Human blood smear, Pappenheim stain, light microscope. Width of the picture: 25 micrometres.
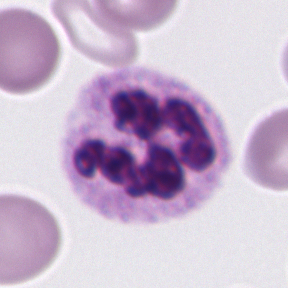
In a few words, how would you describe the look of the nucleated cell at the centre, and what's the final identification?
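Students should note a round, smooth outline without projections. The nucleus is split into at least four separate lobes. Fine, small lilac granules are spread evenly through the cytoplasm, where no vacuoles are seen. The cell is a segmented neutrophil.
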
